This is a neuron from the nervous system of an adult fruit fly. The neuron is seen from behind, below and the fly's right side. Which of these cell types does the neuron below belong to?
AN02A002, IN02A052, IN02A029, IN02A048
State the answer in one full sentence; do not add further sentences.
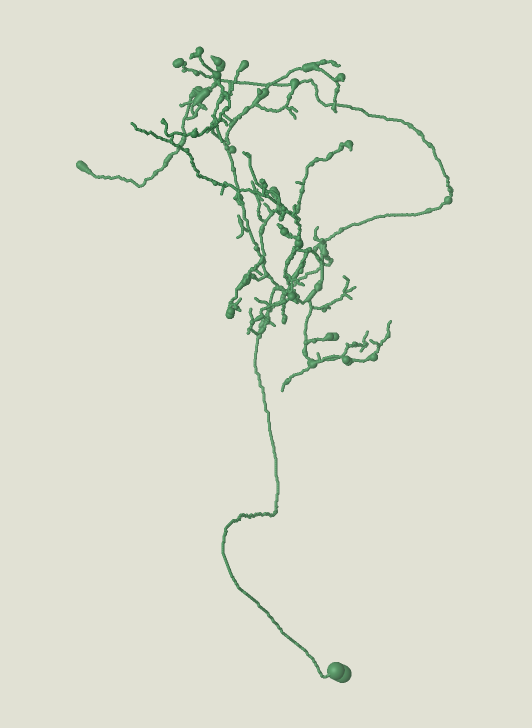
The type of this neuron is the cell type IN02A048.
